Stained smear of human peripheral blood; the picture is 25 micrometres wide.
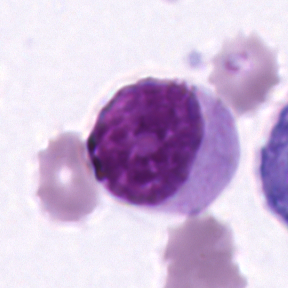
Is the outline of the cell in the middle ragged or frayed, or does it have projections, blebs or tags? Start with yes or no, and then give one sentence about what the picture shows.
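No. The cell outline is smooth and rounded, without projections.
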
